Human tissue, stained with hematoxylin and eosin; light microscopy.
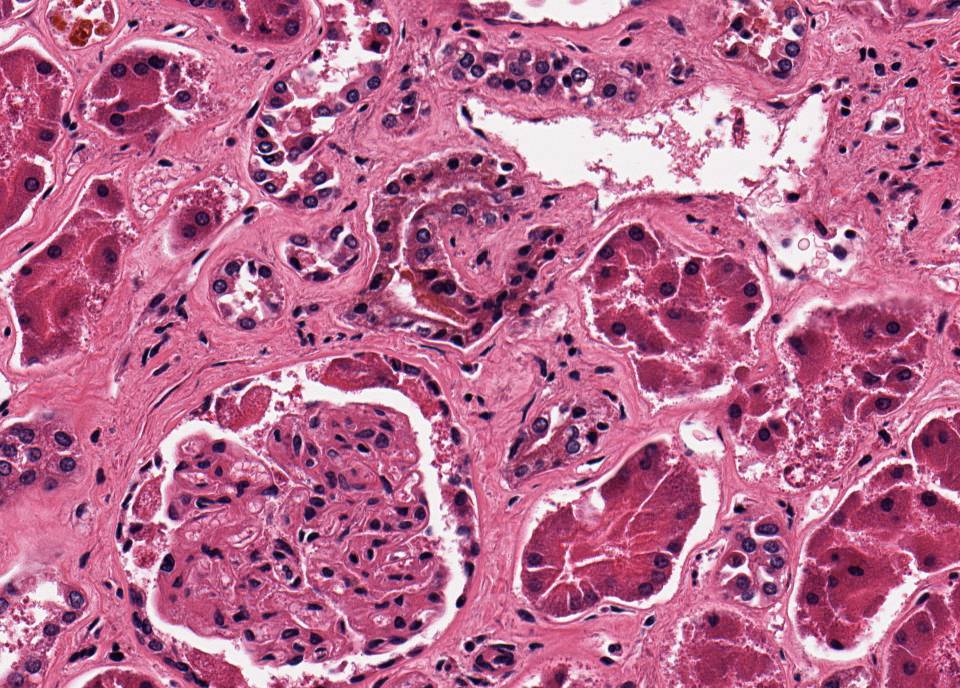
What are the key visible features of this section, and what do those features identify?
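Notice the single glomerulus in the lower left quarter. Most of the tubules are lined by large cells with plenty of deep-pink granular cytoplasm and round nuclei. Between the tubules, the tissue is widened by pale pink collagenous tissue containing scattered spindle-shaped nuclei. What you are looking at is renal cortex.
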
